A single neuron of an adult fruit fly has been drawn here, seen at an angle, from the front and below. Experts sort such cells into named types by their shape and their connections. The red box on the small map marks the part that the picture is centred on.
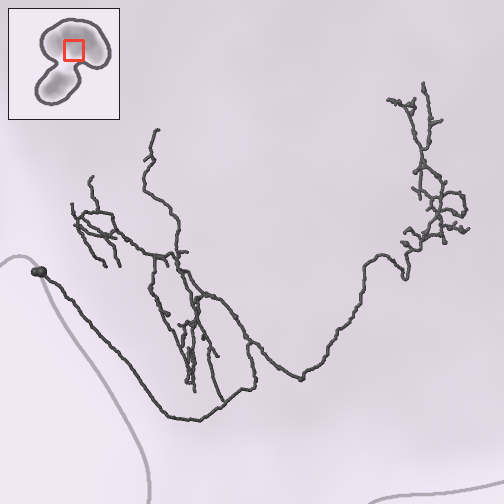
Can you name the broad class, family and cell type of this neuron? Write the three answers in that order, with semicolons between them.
central-brain intrinsic neuron; hemilineage LB19; PS341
